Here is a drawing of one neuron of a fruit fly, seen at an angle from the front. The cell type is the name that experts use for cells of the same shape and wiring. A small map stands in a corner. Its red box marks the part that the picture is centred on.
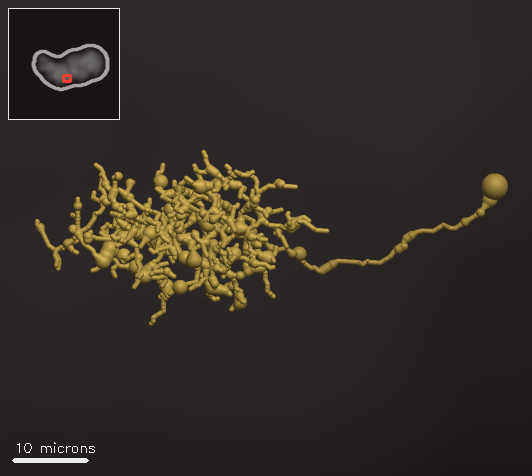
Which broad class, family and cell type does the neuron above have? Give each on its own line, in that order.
optic-lobe intrinsic neuron
Pm
Pm1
